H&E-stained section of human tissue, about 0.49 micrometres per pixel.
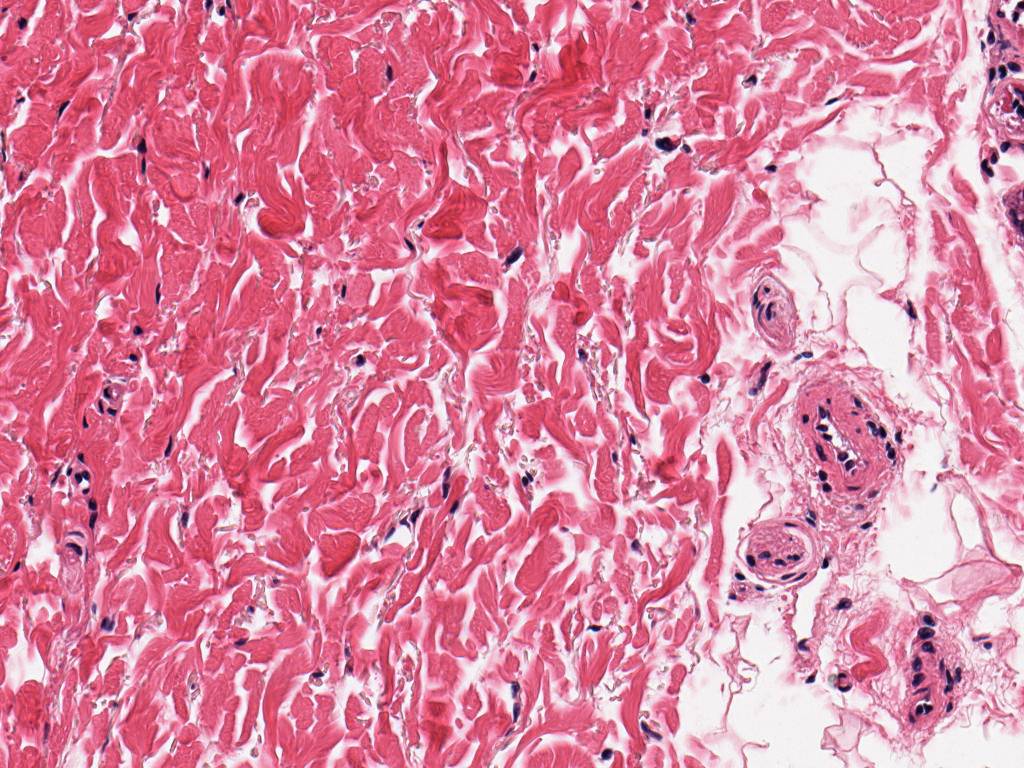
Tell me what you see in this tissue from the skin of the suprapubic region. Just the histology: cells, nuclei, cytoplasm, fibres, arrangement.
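Collagen: thick eosinophilic bundles, cut in many directions, fill most of the field across the left and centre. Nuclei between them: sparse, small, dark and elongated, as in fibroblasts. Small vessels: narrow lumina, lined and surrounded by closely set dark nuclei. Right side: loose, pale pink connective tissue with fine wispy fibres around the vessels.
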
